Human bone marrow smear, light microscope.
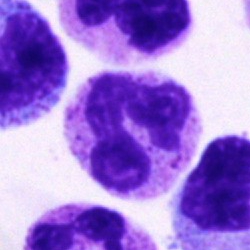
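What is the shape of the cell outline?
Round and smooth.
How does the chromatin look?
Dark purple and coarsely clumped.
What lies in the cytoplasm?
Fine small purplish granules, scattered through pale pinkish-lilac cytoplasm.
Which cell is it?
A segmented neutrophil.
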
